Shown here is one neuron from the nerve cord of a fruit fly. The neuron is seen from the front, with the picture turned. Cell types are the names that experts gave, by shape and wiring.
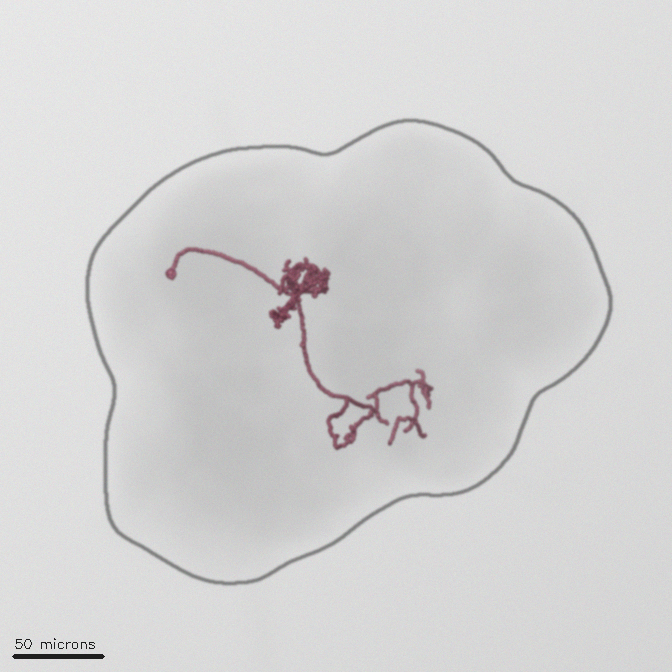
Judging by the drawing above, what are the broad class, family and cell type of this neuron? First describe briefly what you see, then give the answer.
By the scale bar it is about 150 microns wide in this view. As drawn here it is wider than it is tall. This is a nerve-cord intrinsic neuron. The family is hemilineage 07B. Its cell type is IN07B077.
